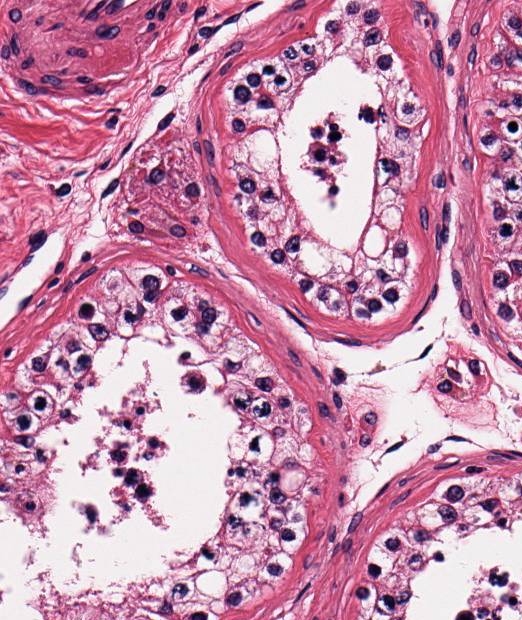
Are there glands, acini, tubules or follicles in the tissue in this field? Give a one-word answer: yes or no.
Yes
